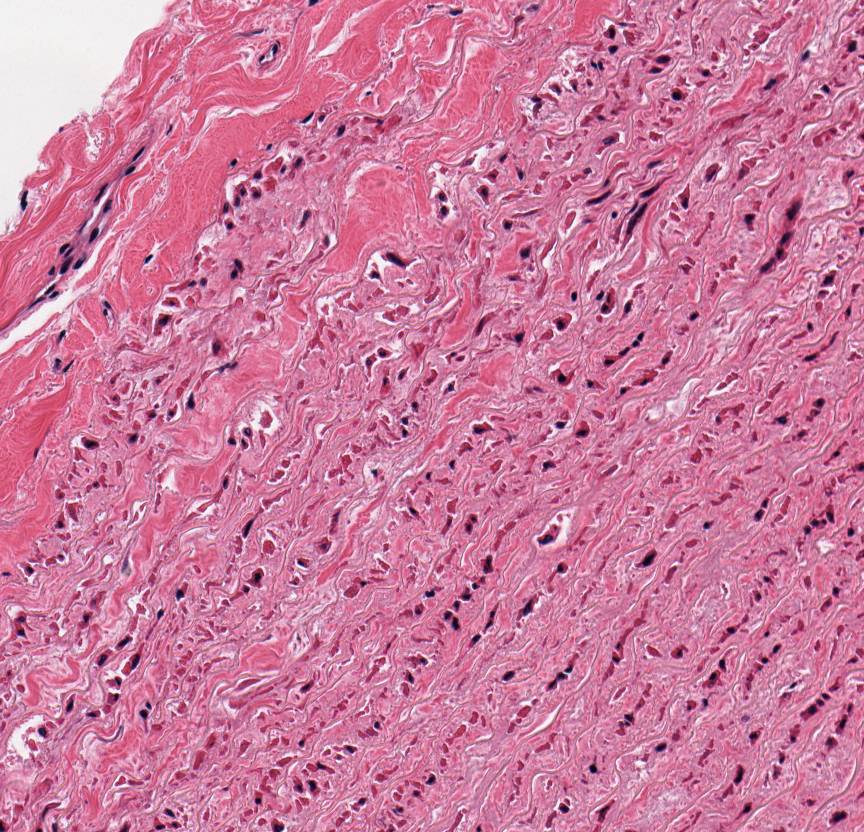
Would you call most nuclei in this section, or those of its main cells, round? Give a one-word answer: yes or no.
No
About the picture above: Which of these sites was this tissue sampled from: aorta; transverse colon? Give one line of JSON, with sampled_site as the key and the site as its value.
{"sampled_site": "aorta"}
